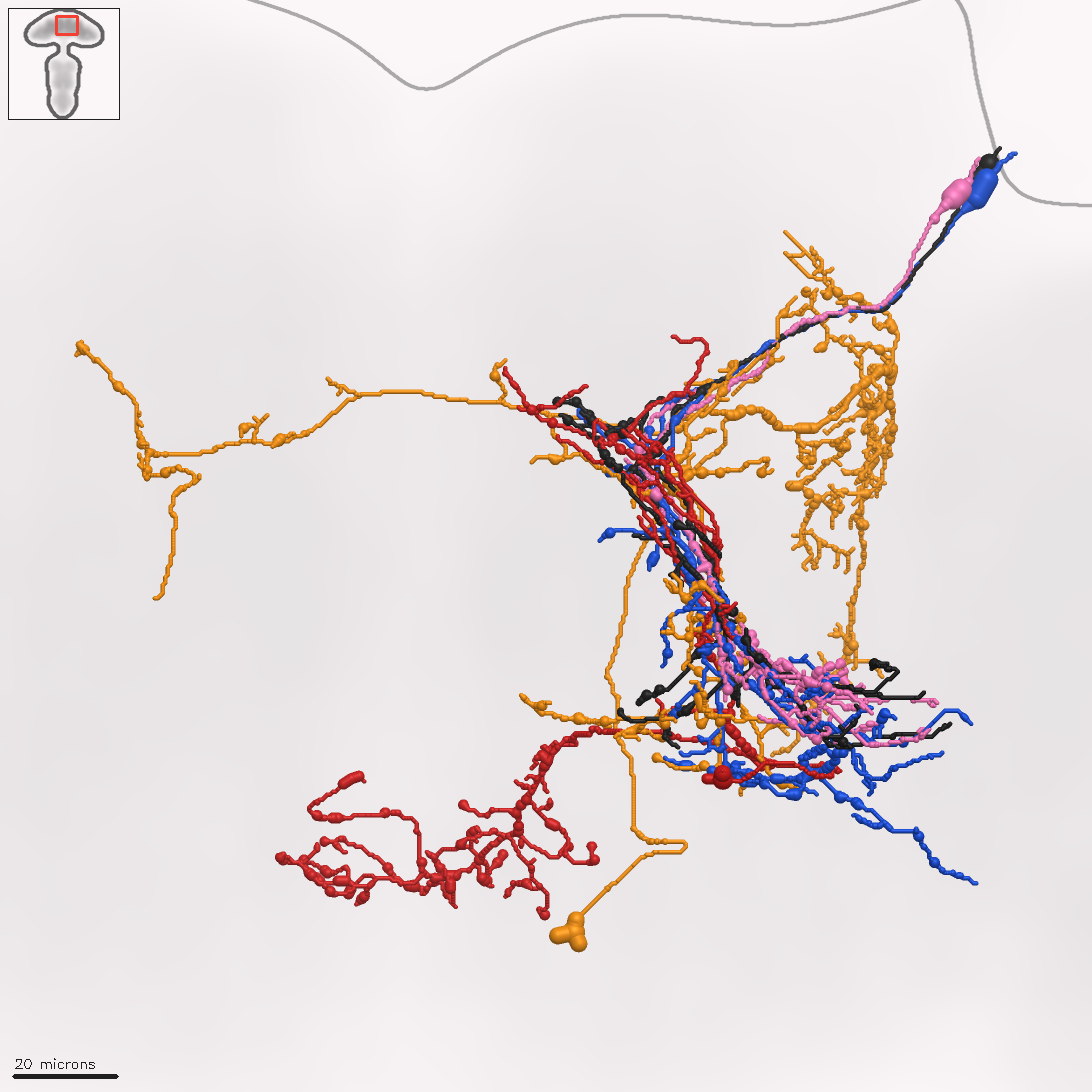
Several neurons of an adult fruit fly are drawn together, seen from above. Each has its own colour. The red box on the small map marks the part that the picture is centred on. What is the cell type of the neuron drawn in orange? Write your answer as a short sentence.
The cell type is CB4183.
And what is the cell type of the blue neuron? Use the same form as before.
The cell type is CB4156.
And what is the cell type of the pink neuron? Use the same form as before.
The cell type is SMP167.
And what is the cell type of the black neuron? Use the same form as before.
The cell type is SMP166.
